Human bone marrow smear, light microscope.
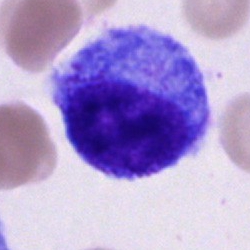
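Promyelocyte at the centre of the marrow smear: the outline looks roughly round, and the nucleus is one unlobed mass. Its chromatin is dark purple and patchy, not smooth, while the bluish-purple cytoplasm is paler than the nucleus.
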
